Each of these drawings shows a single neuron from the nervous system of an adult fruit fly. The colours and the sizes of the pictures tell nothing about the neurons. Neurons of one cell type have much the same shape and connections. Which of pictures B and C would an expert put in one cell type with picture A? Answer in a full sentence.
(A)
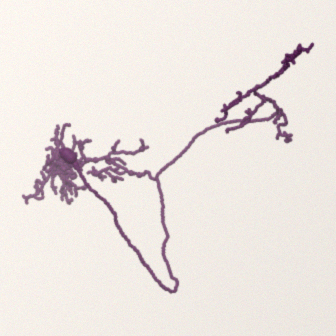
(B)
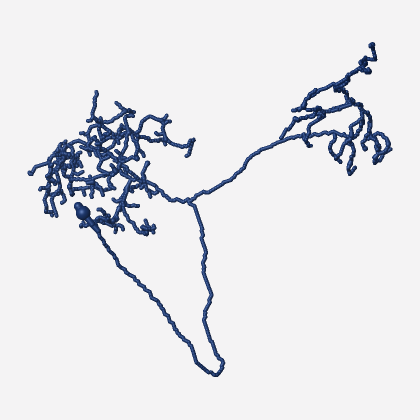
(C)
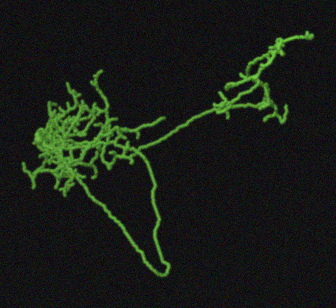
Picture B and picture C are of the same cell type.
